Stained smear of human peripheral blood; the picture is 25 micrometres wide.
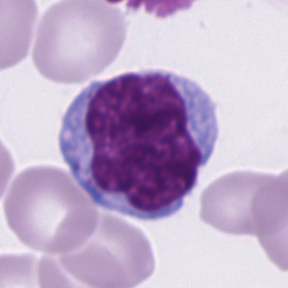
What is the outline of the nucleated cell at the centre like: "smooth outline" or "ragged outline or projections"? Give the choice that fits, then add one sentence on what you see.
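Smooth outline. The cell outline is round and smooth.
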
